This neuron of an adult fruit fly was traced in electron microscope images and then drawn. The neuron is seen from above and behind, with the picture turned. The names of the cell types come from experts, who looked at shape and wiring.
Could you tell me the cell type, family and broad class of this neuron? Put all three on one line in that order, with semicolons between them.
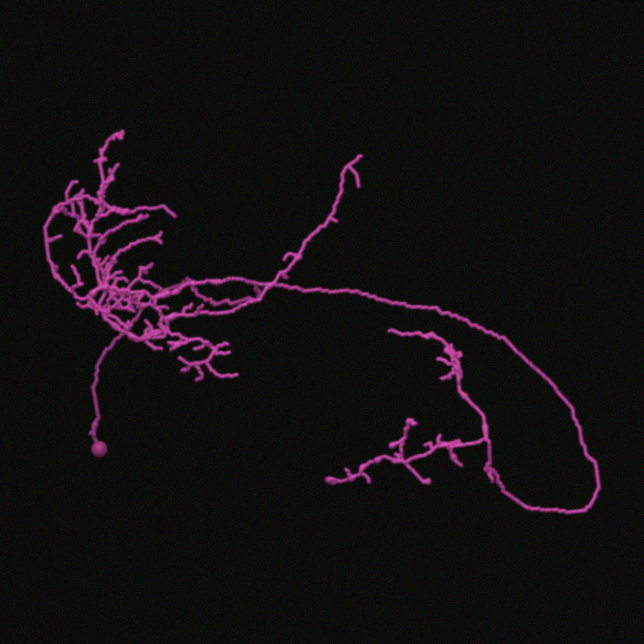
CB1570; hemilineage LHa1; central-brain intrinsic neuron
